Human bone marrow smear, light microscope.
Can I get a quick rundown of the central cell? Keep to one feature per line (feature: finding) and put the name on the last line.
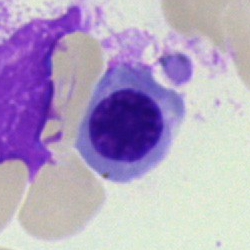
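Outline: roughly oval, smooth border
Nucleus: slightly off-centre, nearer left edge
Chromatin: dark purple, coarse clumps, paler areas between
Cytoplasm: moderate pale blue rim around nucleus
Name: erythroblast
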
